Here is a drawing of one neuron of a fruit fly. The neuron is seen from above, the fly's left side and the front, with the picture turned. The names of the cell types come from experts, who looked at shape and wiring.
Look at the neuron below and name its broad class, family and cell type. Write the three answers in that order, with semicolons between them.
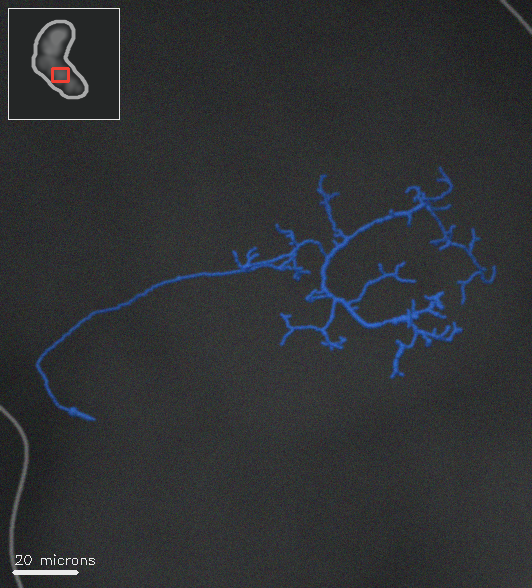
nerve-cord intrinsic neuron; hemilineage 03B; IN03B077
